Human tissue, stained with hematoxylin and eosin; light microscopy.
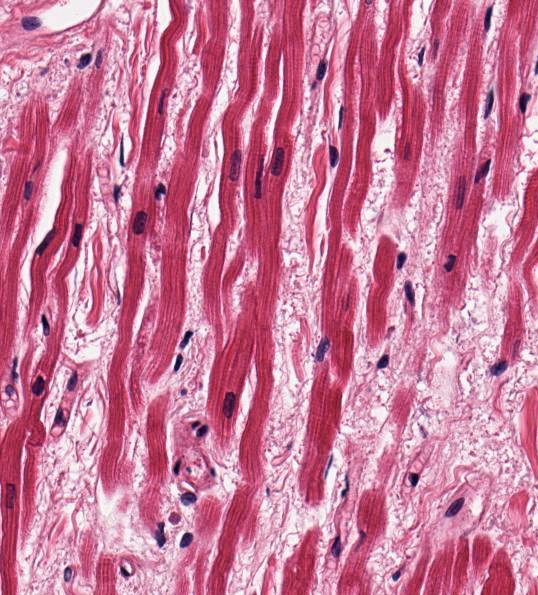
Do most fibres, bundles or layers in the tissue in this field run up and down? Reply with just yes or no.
Yes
